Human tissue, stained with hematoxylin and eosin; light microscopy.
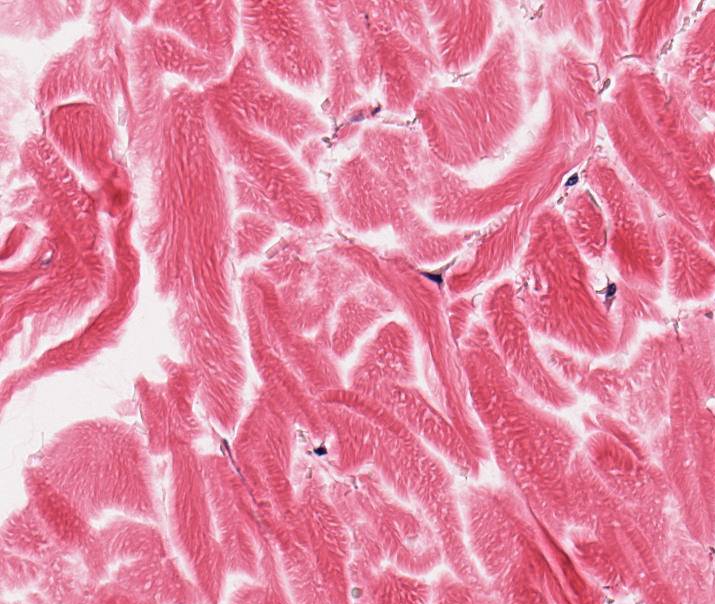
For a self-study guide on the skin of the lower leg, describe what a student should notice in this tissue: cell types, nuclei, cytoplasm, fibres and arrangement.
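Bands of deeply eosinophilic fibres fill the whole field, running in many different directions. Each fibre's cytoplasm has a fine streaked texture along its length. Nuclei are very sparse; the few present are small, dark blue and elongated, lying in the narrow spaces between fibres.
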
